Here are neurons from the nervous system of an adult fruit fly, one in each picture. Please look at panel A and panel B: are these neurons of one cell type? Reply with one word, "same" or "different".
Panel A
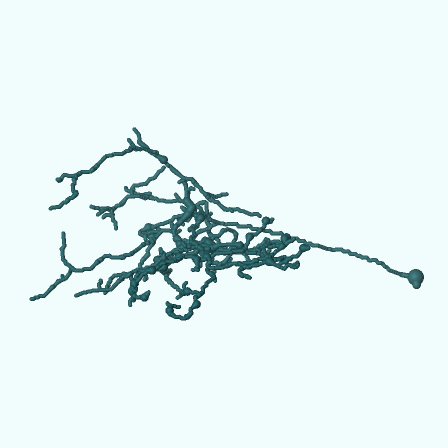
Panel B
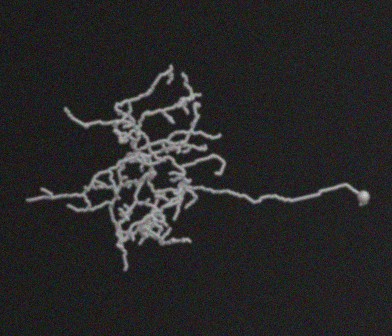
same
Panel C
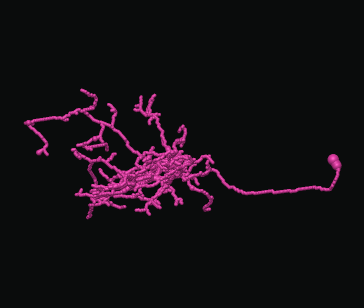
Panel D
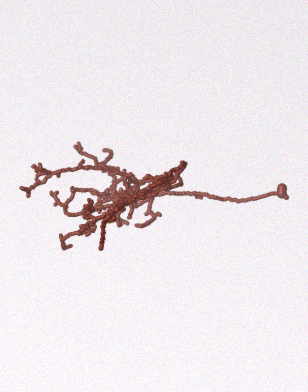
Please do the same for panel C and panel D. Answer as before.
different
